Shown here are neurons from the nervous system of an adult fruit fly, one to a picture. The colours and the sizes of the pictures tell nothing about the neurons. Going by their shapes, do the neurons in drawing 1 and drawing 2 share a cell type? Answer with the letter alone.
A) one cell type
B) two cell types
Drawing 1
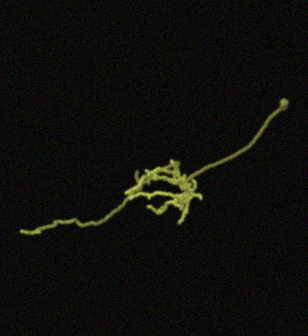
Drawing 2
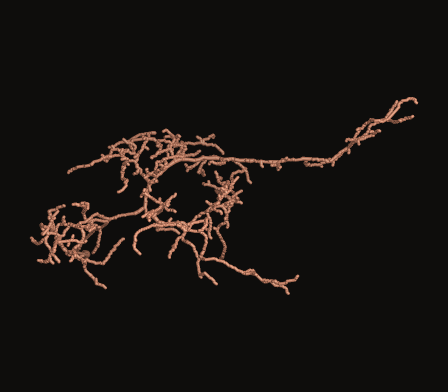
B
